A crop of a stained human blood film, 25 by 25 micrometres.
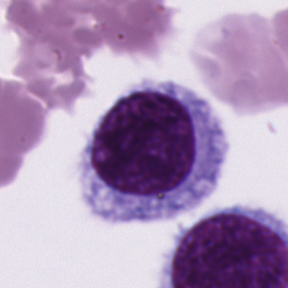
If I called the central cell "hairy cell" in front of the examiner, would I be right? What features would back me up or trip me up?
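Yes, hairy cell holds up here. What tells against monocyte is the nucleus: it is round in outline and about 9 micrometres across.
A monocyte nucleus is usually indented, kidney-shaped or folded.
Turning to the cytoplasm, it is pale greyish-blue and shows no reddish-purple granules, both in favour of hairy cell.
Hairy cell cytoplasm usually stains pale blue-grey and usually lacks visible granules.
No nucleolus can be made out in the nucleus either, which also speaks for hairy cell.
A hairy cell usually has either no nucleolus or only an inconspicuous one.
Around a roughly round outline, the edge is finely ragged and fuzzy, and the nucleus fills about 50% of the cell's area. At the lower right, another nucleated cell is cut off by the frame and does not touch this one.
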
